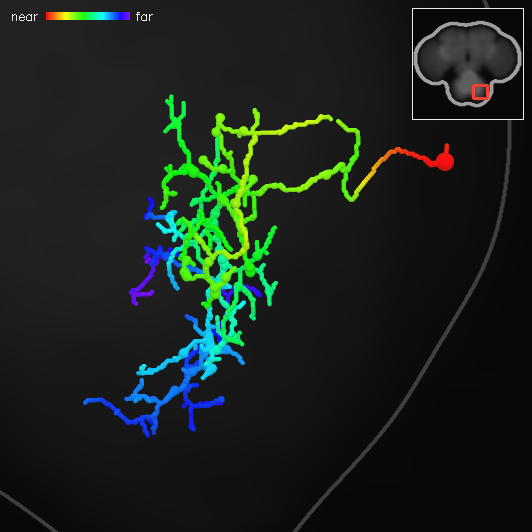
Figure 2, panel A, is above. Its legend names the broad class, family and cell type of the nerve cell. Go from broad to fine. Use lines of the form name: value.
broad class: nerve-cord intrinsic neuron
family: hemilineage 16B
cell type: IN16B125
